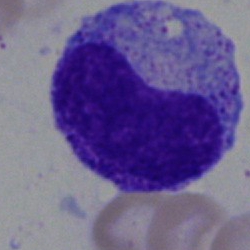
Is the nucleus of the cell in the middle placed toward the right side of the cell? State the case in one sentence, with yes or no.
No, it is to the right of the nucleus that most cytoplasm lies.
